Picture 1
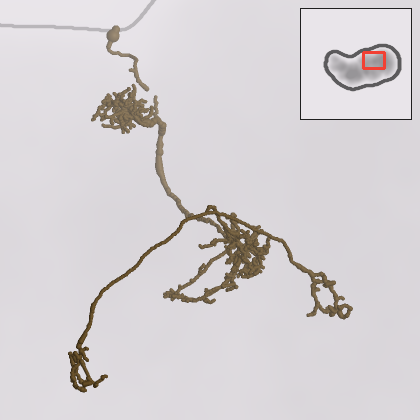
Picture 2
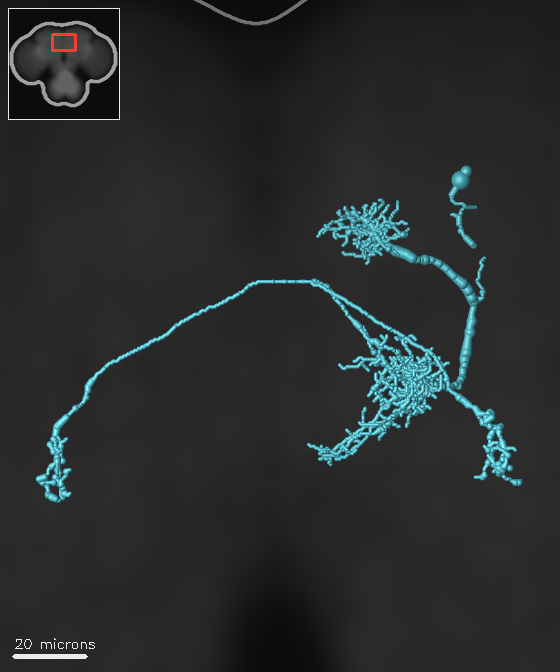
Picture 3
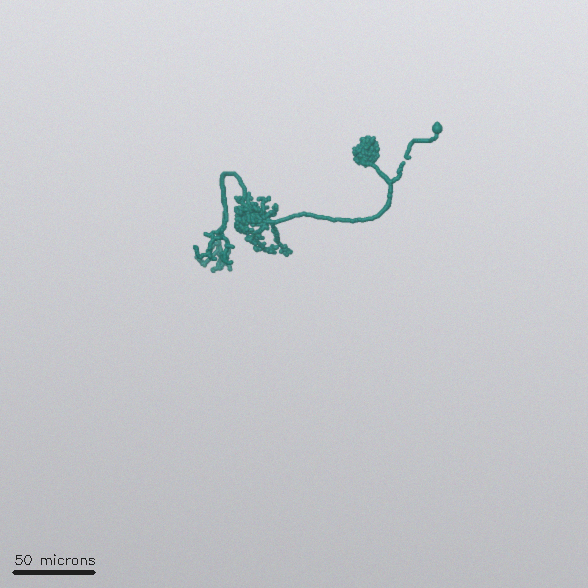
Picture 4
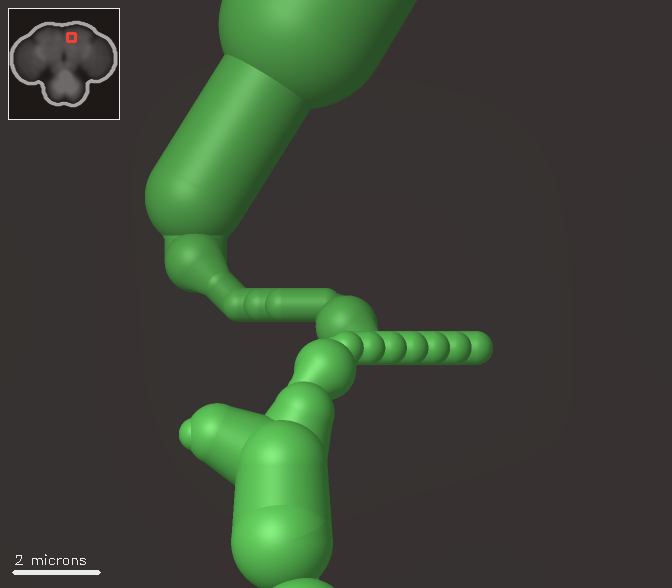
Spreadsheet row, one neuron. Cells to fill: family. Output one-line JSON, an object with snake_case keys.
{"family": "class CX"}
